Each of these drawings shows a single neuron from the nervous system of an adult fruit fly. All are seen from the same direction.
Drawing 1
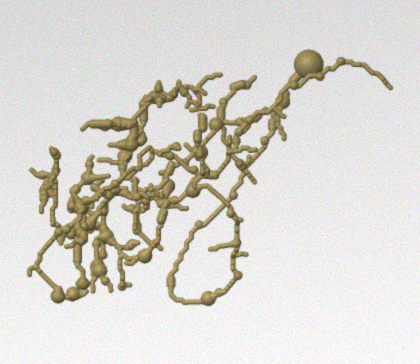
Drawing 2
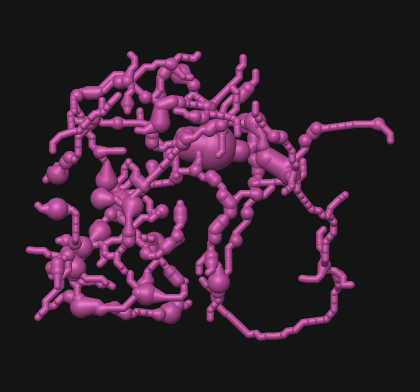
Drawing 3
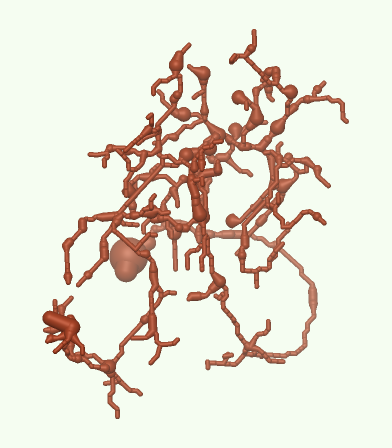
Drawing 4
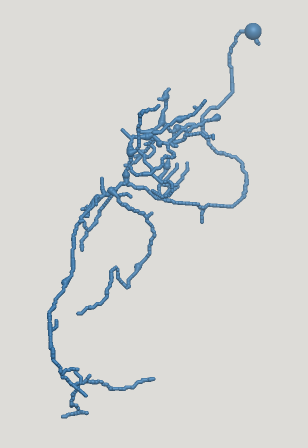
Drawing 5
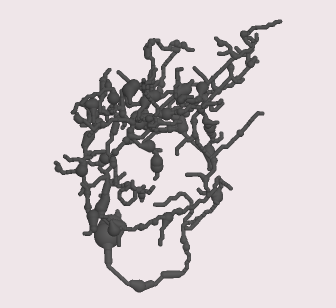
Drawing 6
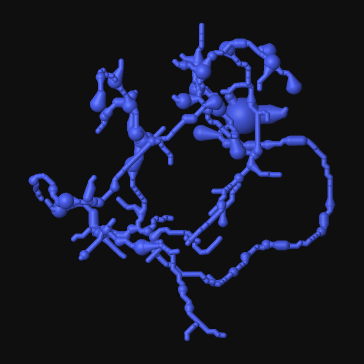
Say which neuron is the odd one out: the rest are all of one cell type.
4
